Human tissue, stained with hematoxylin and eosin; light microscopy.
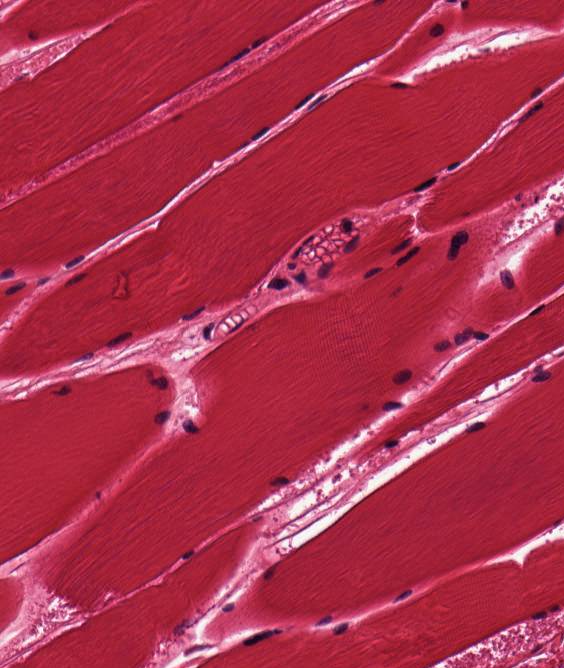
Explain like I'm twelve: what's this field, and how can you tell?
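I'd call this skeletal muscle, and here is why. The nuclei, elongated and dark purple, lie at the fibre edges, not the centres.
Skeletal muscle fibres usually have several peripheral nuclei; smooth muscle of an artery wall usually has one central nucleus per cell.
Long parallel fibres cut lengthwise run from lower left to upper right, with thin paler pink connective tissue strands between them. Near the centre, a small vessel with red blood cells sits between fibres.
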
